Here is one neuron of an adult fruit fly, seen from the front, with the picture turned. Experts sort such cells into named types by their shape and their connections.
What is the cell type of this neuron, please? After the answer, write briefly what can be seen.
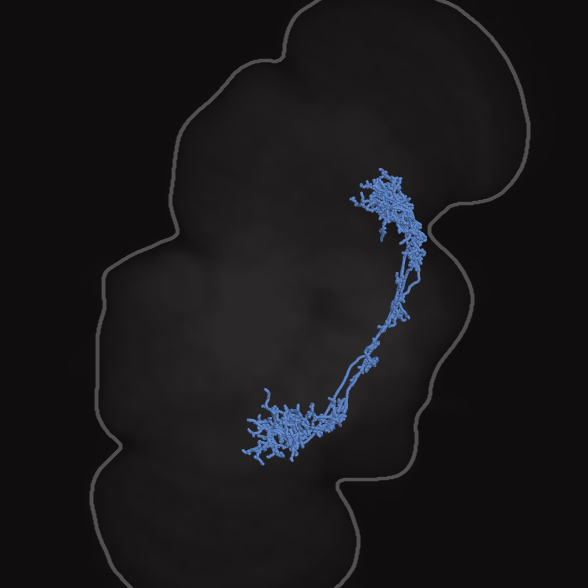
Its cell type is WED193. This is a central-brain intrinsic neuron. As drawn here it is taller than it is wide.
